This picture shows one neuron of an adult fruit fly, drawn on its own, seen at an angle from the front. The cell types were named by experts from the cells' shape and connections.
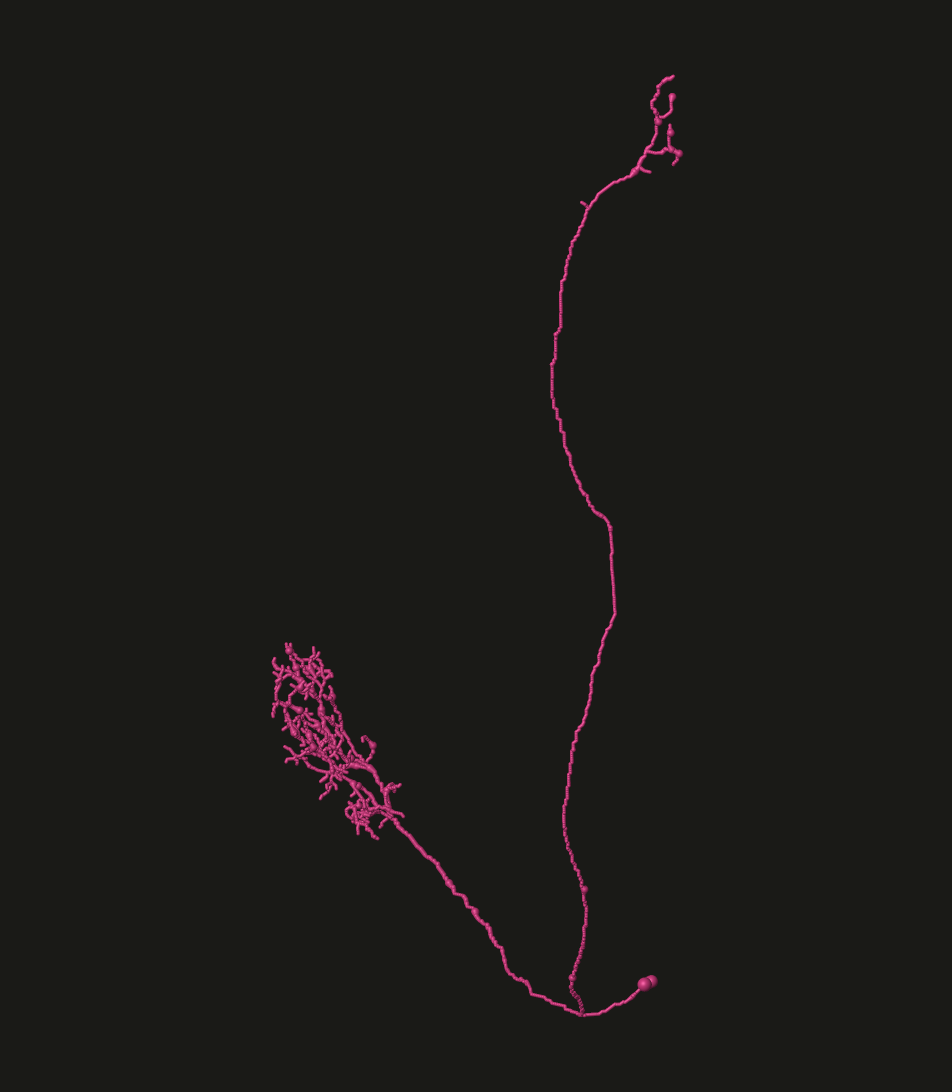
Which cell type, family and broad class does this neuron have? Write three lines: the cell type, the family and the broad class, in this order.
MeVP2
MeVP
visual projection neuron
